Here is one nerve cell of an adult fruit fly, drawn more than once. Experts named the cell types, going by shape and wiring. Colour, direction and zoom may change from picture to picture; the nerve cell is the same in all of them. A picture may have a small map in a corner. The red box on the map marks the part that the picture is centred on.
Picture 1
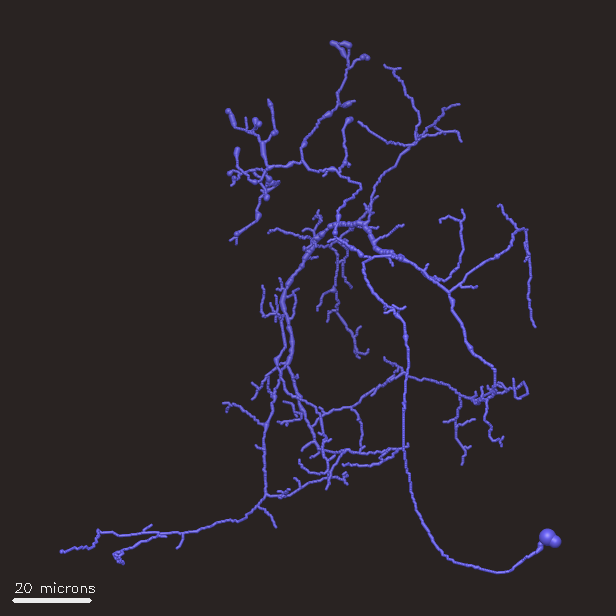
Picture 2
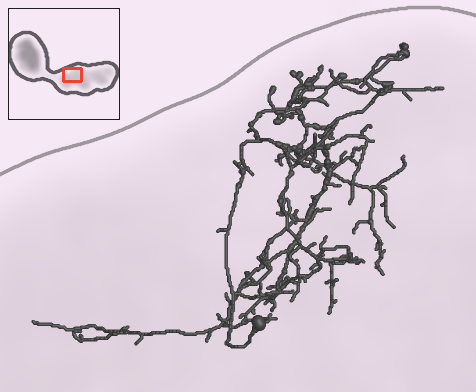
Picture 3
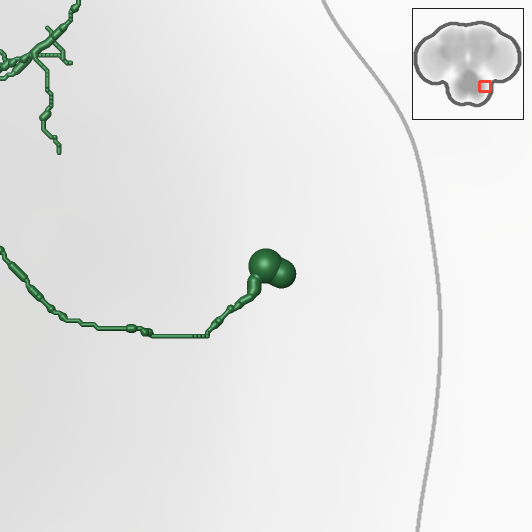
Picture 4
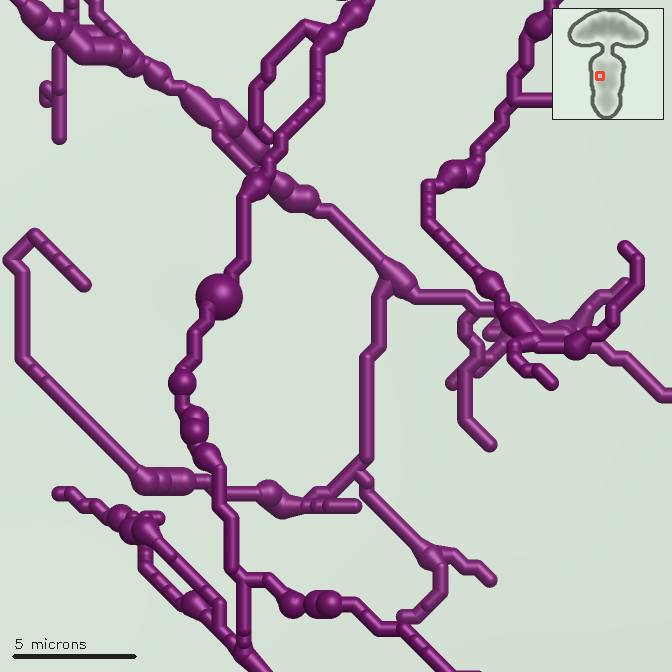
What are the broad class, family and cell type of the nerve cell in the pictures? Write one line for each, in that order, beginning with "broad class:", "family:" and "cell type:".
broad class: nerve-cord intrinsic neuron
family: hemilineage 03B
cell type: IN03B065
